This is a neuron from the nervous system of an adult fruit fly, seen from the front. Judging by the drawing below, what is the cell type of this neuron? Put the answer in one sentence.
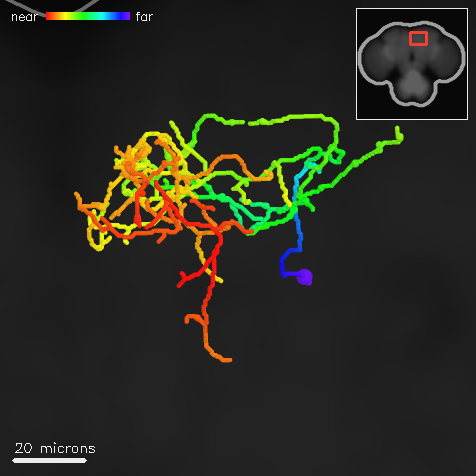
The cell type is SMP377.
